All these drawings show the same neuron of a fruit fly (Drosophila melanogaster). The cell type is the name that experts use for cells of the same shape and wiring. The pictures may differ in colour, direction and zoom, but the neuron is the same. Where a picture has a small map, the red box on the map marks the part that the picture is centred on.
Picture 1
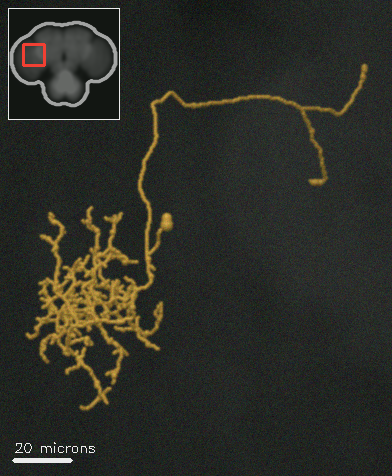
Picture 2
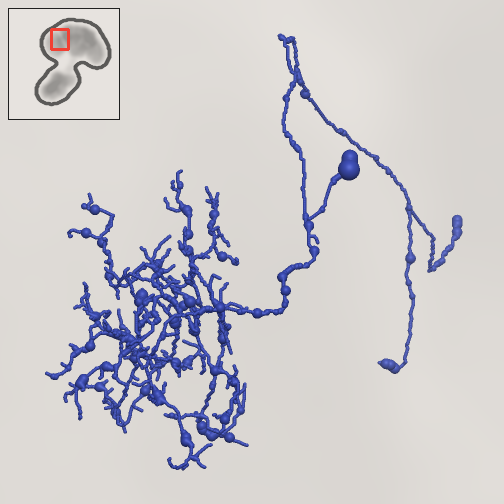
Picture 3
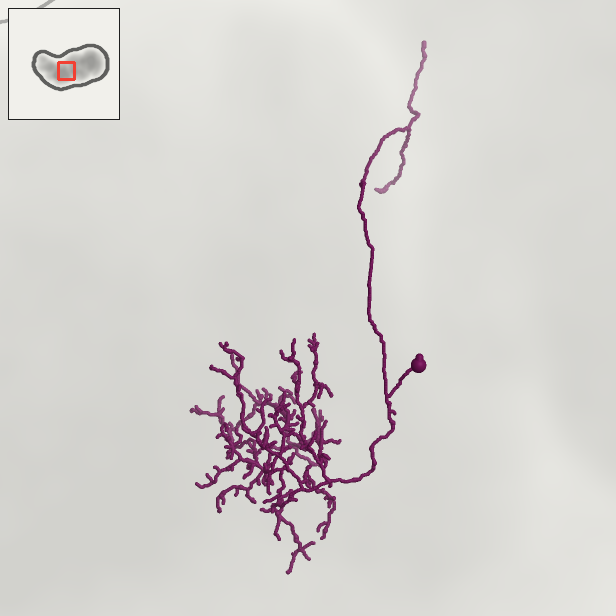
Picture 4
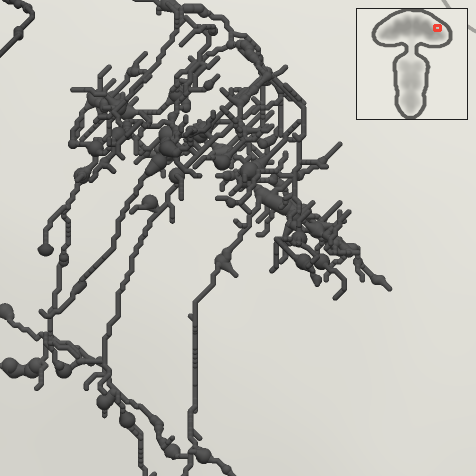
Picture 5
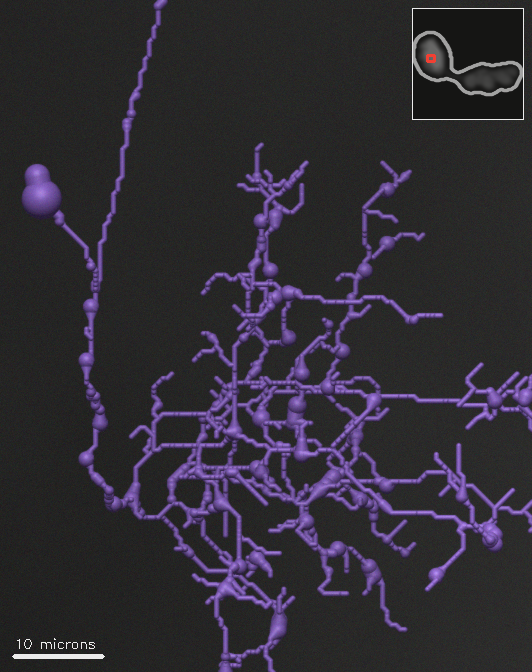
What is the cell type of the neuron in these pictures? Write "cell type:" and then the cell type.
cell type: MeLo1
